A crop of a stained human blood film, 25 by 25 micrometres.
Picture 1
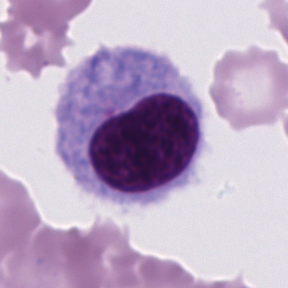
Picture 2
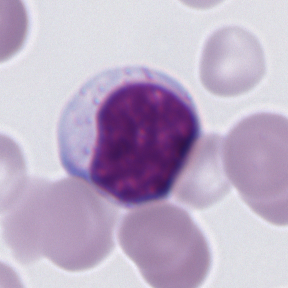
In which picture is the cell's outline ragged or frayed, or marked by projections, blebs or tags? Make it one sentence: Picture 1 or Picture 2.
The cell of Picture 1 has a border that is ragged or frayed, or bears projections, blebs or tags.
